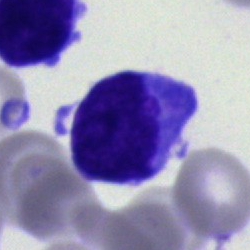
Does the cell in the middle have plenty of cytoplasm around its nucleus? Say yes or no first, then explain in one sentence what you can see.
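No. The nucleus fills most of the cell.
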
